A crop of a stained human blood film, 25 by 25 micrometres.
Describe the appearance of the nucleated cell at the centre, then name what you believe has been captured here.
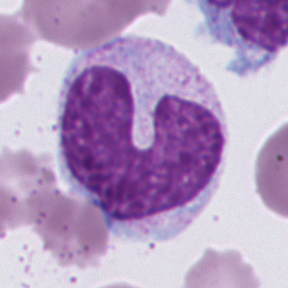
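Outline smooth and rounded, no surface projections; about 18 by 15 micrometres. Nucleus fills about 60% of the cell's area, a narrow notch cutting deeply into it from the upper edge. Cytoplasm wider above the nucleus than on its left side, with fine, dust-like pinkish-purple granules scattered through it. Cell: band neutrophil.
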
